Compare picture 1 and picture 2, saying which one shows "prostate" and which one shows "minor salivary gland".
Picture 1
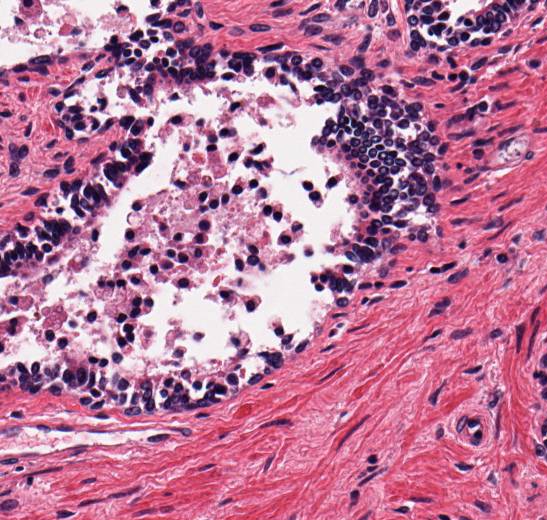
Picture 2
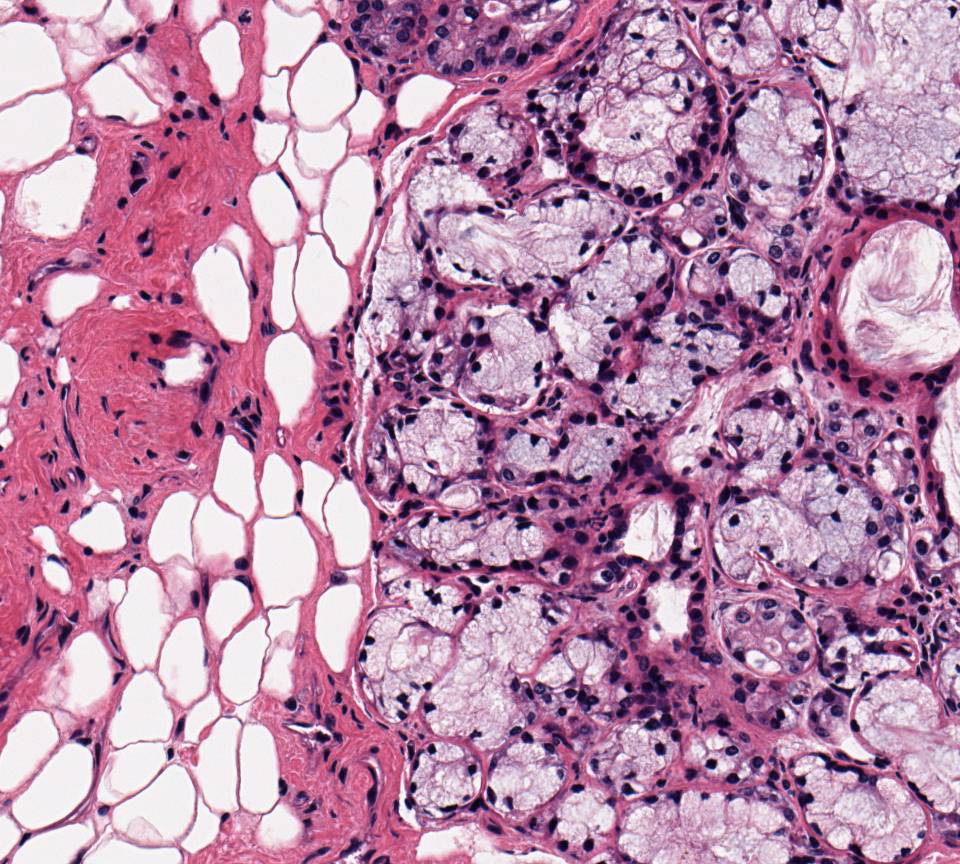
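Here the prostate is in picture 1 and the minor salivary gland in picture 2. One large rounded epithelial structure with a central lumen takes up the upper left of picture 1, and part of a second shows at the top edge toward the right. Around it the stroma is dense, pink and fibromuscular, with elongated spindle-shaped nuclei, and below the structure its fibre bundles run in long parallel fascicles curving along the outer border. Picture 2 divides differently: fat on the left third, a lobule of packed glandular acini on the right two-thirds. The adipocytes are empty white polygonal spaces outlined by thin pink rims. The acini are lined by mucous cells with pale, bubbly, grey-lilac cytoplasm and small, dark nuclei flattened against the cell base.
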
